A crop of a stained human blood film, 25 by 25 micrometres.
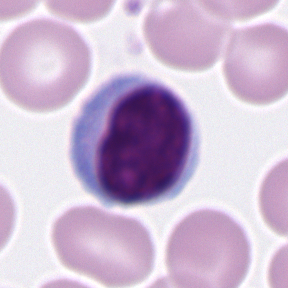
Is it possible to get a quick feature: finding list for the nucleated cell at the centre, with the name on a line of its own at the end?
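Nuclear outline: shallow notch on the left side
Chromatin: dark purple, coarsely clumped
Granules: none visible in the cytoplasm
Vacuoles: none in the cytoplasm
Name: typical lymphocyte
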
